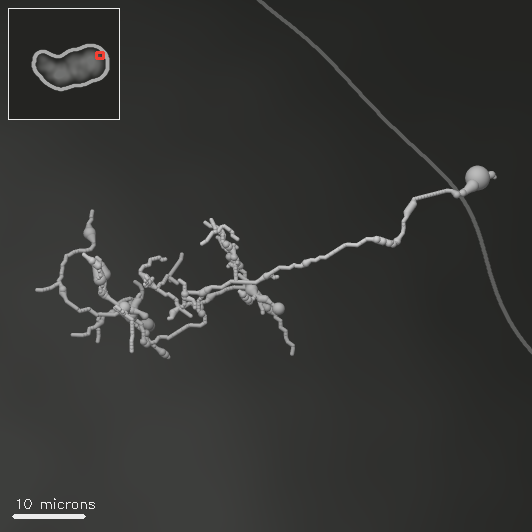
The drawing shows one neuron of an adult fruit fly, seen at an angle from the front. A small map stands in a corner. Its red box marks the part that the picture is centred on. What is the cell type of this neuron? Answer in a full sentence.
The cell type is Mi17.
